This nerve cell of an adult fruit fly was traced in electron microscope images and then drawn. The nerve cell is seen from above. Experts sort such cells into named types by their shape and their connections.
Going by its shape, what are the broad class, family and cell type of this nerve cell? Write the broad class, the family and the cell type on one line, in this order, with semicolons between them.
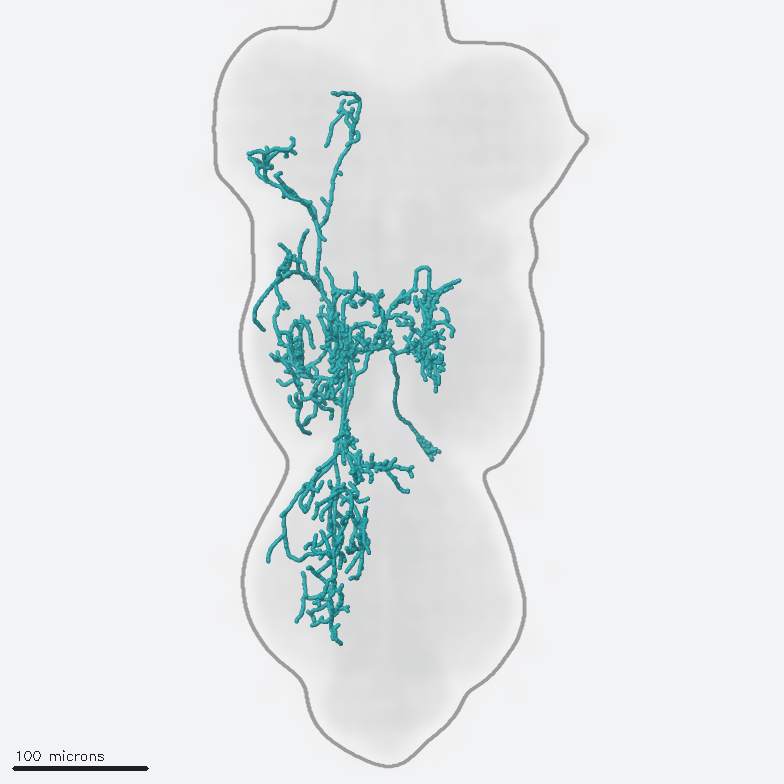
nerve-cord intrinsic neuron; hemilineage 12B; IN12B002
